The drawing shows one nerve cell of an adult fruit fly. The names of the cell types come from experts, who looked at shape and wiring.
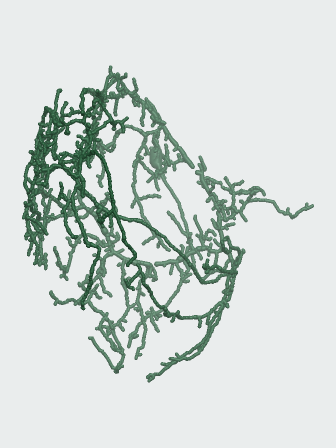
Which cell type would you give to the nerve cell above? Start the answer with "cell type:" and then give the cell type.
cell type: IN04B008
